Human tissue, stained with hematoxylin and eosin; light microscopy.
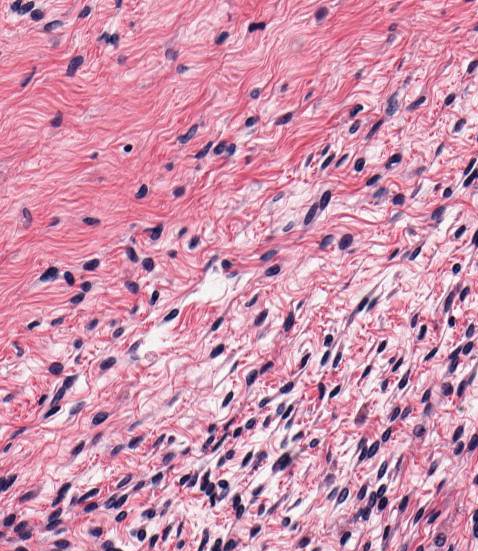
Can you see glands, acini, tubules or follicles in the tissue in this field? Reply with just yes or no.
No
